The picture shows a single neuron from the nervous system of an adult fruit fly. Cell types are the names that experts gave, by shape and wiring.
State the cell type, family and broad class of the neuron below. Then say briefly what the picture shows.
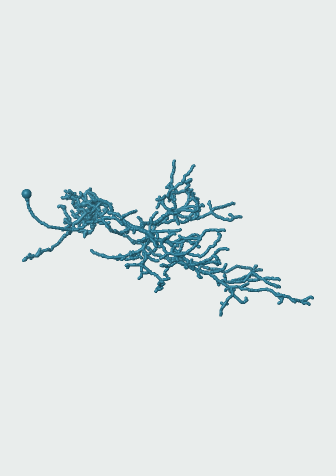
Its cell type is SMP327. Its family is hemilineage DM3_dorso_lateral. Its broad class is central-brain intrinsic neuron. The cell body is on the left of the picture. Dozens of branch ends can be seen.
